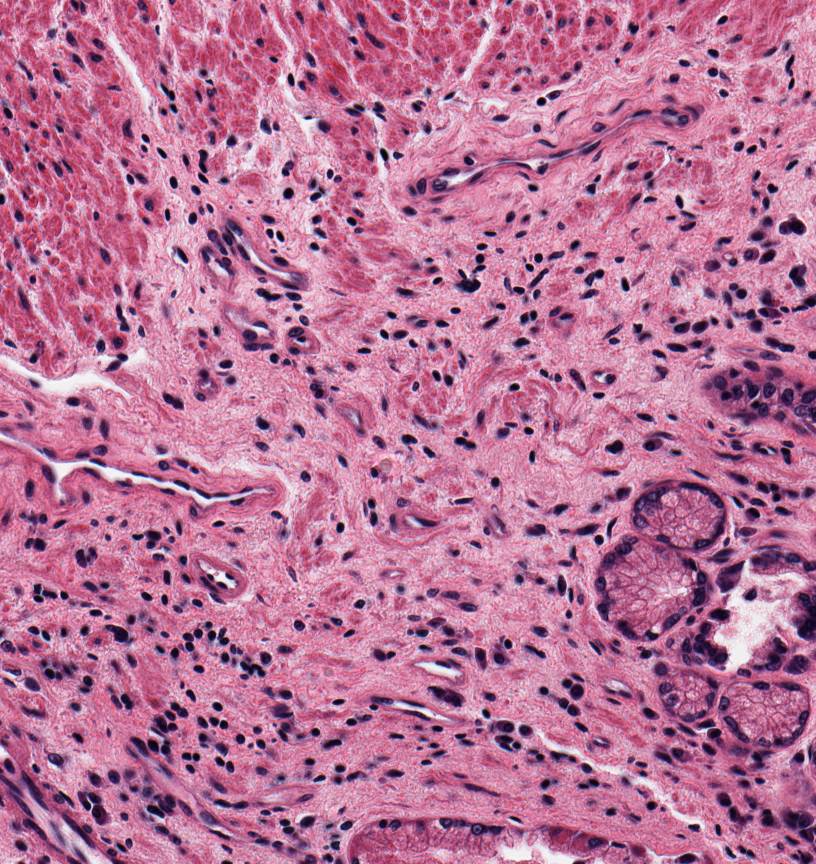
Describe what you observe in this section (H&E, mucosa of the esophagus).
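Smooth muscle bundles occupy the upper left, staining deeper red than the stroma. Cellular fibrous stroma fills the centre and lower part. At the right edge, below the middle, a cluster of rounded mucous acini shows pale, finely bubbly cytoplasm with nuclei pressed to the base.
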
